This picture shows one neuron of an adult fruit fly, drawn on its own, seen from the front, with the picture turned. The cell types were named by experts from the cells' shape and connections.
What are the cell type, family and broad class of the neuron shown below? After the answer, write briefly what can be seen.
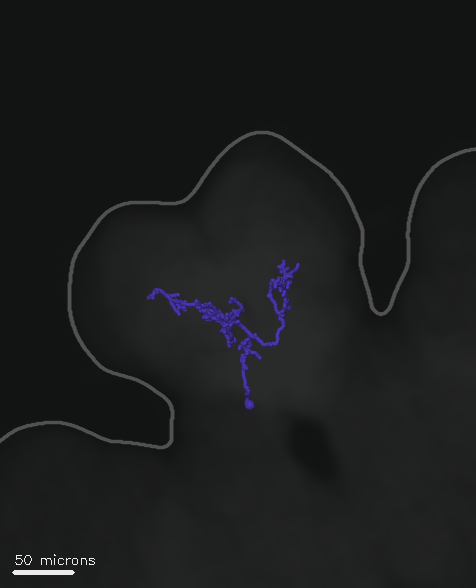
Its cell type is IN05B087. Its family is hemilineage 05B. This is a nerve-cord intrinsic neuron. By the scale bar it is about 130 microns wide in this view. As drawn here it is about as wide as it is tall.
